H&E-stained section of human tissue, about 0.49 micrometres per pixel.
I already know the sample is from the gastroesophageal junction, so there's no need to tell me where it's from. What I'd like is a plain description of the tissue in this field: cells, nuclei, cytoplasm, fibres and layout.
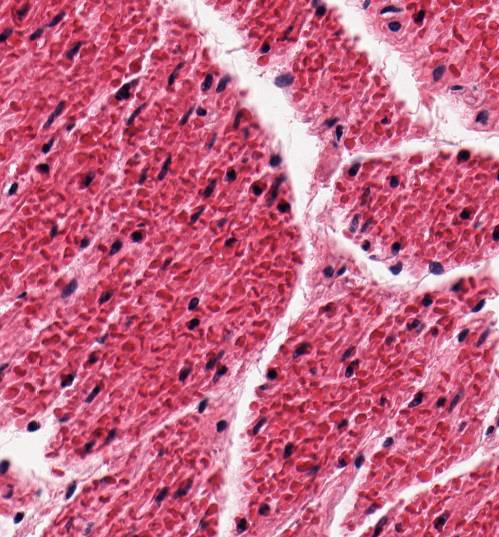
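I see most muscle cells cut across or obliquely, as small rounded pink profiles. Their cytoplasm is a deep pink-red. Small dark blue nuclei sit singly among them, and the clefts hold only scant thin wisps of pale connective tissue.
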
